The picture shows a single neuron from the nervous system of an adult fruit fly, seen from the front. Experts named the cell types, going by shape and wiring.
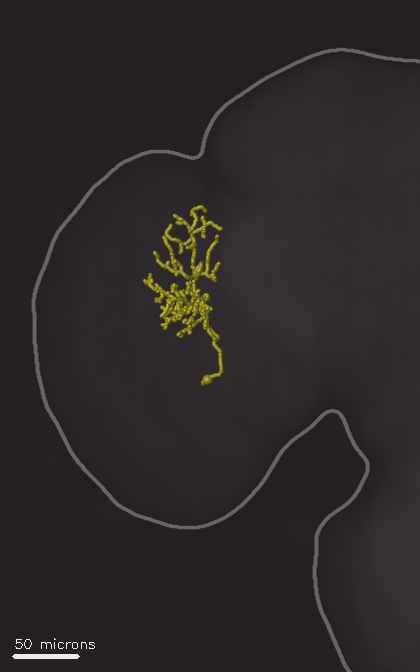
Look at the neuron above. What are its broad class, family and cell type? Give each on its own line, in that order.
optic-lobe intrinsic neuron
LPi
LPi3b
